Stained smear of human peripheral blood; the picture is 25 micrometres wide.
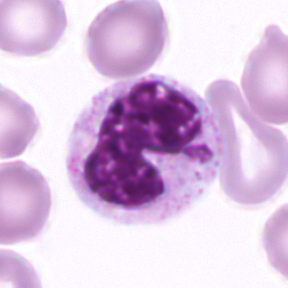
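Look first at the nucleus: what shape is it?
A thick curved band, bent like a C around a notch opening toward the lower right.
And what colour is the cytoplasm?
Very pale, almost colourless, with a faint pink tinge rather than blue.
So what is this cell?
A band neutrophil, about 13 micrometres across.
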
